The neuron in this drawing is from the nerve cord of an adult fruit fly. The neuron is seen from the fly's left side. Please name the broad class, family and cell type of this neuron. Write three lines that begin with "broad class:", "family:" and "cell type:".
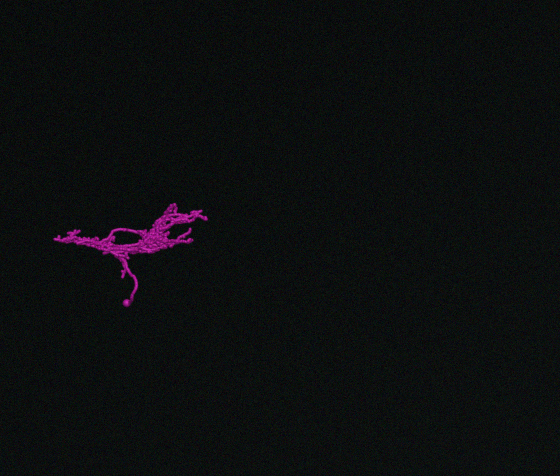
broad class: nerve-cord intrinsic neuron
family: hemilineage 05B
cell type: IN05B057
